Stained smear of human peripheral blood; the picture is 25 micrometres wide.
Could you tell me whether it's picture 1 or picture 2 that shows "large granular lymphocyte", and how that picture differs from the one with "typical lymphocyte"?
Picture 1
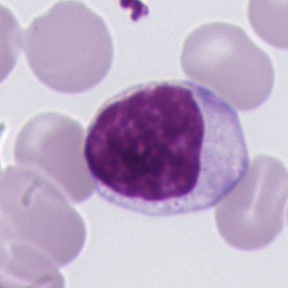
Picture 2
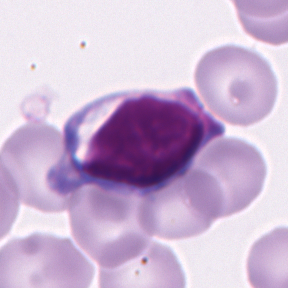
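First, the assignment: picture 1 shows the large granular lymphocyte, and picture 2 shows the typical lymphocyte. Outline: picture 1 is smooth and oval, about 14 by 12 micrometres, with no surface projections; picture 2 has a small blunt cytoplasmic projection at its lower left. Nucleus: in picture 1 it is a single unlobed mass, round in outline, placed toward the left and filling about 60% of the cell's area; in picture 2 it fills most of the cell and has an angular, roughly polygonal outline.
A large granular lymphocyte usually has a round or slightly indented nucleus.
Chromatin: dark purple in both, coarsely clumped in picture 1 and dense throughout in picture 2. Cytoplasm: pale lilac-grey without vacuoles in picture 1; in picture 2, a pale, almost colourless area lies at the upper left of the nucleus.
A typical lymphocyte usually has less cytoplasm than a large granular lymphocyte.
Granules: a few fine purple ones are scattered in the cytoplasm of picture 1, and none are visible in picture 2.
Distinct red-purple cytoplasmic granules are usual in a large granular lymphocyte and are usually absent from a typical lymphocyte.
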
